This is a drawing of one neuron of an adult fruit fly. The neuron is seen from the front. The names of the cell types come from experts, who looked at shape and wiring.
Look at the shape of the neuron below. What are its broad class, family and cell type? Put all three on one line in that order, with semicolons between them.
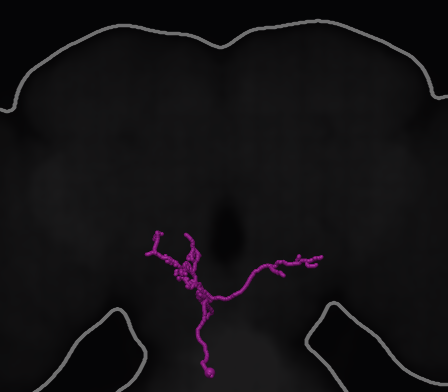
central-brain intrinsic neuron; hemilineage LB3; GNG435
